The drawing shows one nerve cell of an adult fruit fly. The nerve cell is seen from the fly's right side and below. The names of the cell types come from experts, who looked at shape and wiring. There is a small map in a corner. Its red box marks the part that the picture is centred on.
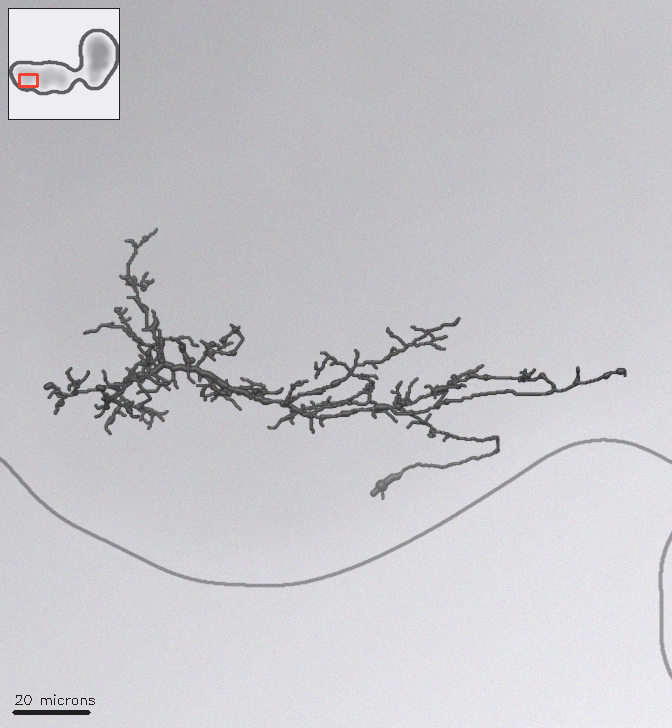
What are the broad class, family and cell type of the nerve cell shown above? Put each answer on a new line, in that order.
nerve-cord intrinsic neuron
hemilineage 09A
IN09A028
